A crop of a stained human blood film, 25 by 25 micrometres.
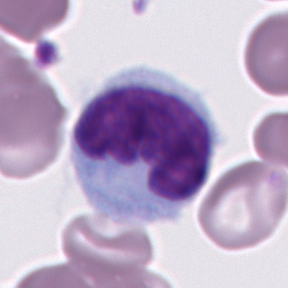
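Monocyte in a stained smear of human peripheral blood. The chromatin is dark purple and unevenly blotchy rather than finely even, and the nucleus shows no nucleoli. The pale grey-blue cytoplasm holds no coarse coloured granules.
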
